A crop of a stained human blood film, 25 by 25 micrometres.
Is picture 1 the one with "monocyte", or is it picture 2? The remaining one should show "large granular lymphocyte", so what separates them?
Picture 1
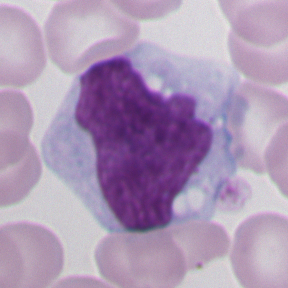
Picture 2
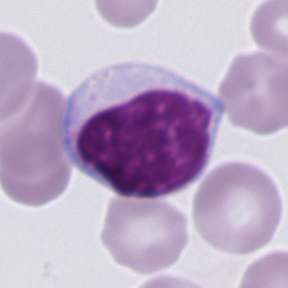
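What I have in picture 1 is the monocyte, and in picture 2 the large granular lymphocyte. The outlines strike me first: the monocyte's is irregular and angular rather than round, whereas the large granular lymphocyte's is smooth and roundish, without surface projections. The monocyte's nucleus has an irregular, notched edge along its upper right side and measures about 15 by 12 micrometres. In picture 2 the cell is about 14 by 12 micrometres, and its nucleus, about 12 by 9 micrometres, fills about 70% of the cell's area.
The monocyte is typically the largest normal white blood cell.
The large granular lymphocyte's chromatin is dark purple and coarsely clumped, with small paler patches between clumps, and I see no distinct nucleolus.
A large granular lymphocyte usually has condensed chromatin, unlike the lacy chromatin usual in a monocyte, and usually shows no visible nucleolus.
The cytoplasm differs as well: pale grey-blue in the monocyte, with a few small clear vacuoles, some at the lower right, and no distinct granules, but pale blue in the large granular lymphocyte, with no vacuoles.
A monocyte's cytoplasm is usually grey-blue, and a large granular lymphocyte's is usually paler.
Red cells press against the monocyte on several sides, while one lies just below the large granular lymphocyte, almost touching its lower edge.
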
